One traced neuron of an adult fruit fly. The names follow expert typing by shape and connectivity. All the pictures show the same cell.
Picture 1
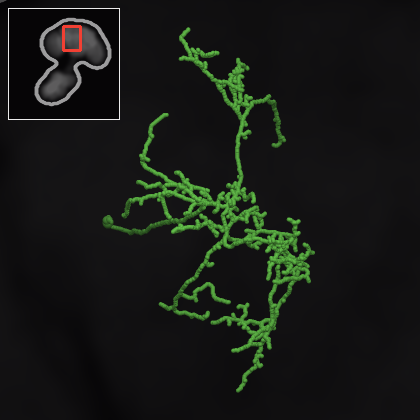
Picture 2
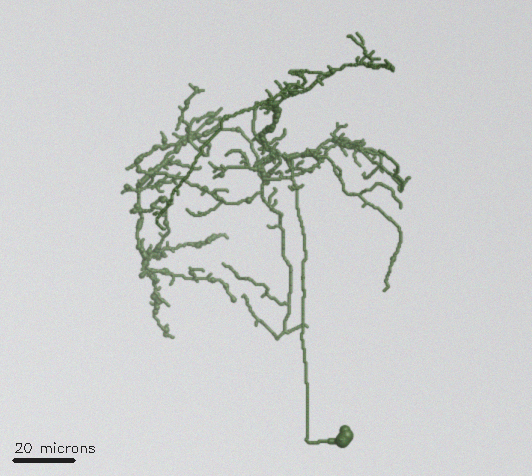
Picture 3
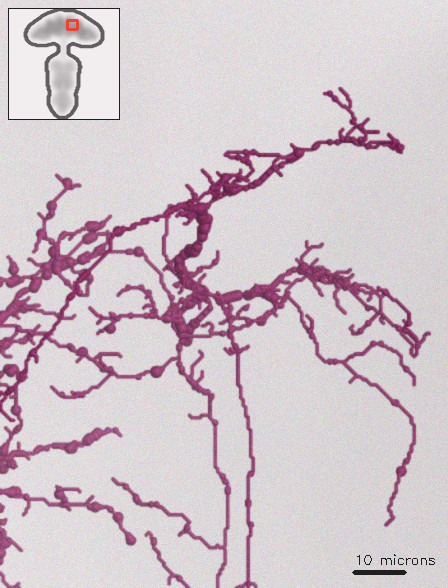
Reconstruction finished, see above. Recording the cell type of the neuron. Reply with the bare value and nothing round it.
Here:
LAL302m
